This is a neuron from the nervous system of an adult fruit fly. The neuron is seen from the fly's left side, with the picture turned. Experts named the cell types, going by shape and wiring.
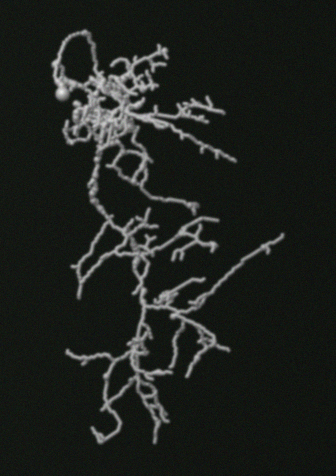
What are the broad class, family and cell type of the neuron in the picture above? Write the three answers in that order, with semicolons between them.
central-brain intrinsic neuron; hemilineage SLPad1_anterior; SLP119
